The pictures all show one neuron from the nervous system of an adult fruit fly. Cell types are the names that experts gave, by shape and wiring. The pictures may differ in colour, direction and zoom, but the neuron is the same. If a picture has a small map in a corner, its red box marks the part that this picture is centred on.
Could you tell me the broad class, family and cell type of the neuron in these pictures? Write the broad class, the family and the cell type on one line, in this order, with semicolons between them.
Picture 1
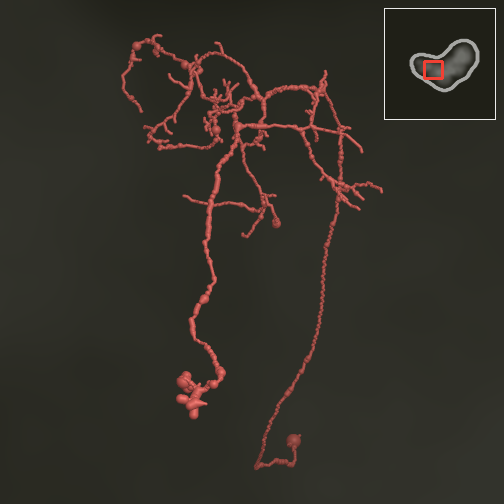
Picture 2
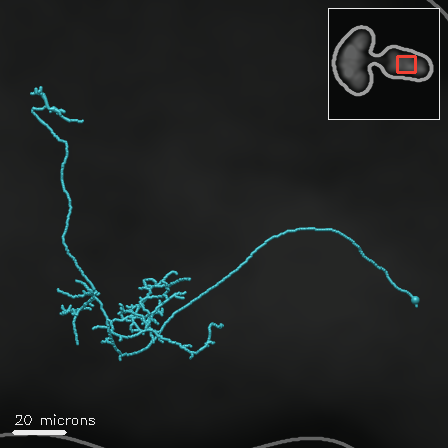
nerve-cord intrinsic neuron; hemilineage 06A; IN06A070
